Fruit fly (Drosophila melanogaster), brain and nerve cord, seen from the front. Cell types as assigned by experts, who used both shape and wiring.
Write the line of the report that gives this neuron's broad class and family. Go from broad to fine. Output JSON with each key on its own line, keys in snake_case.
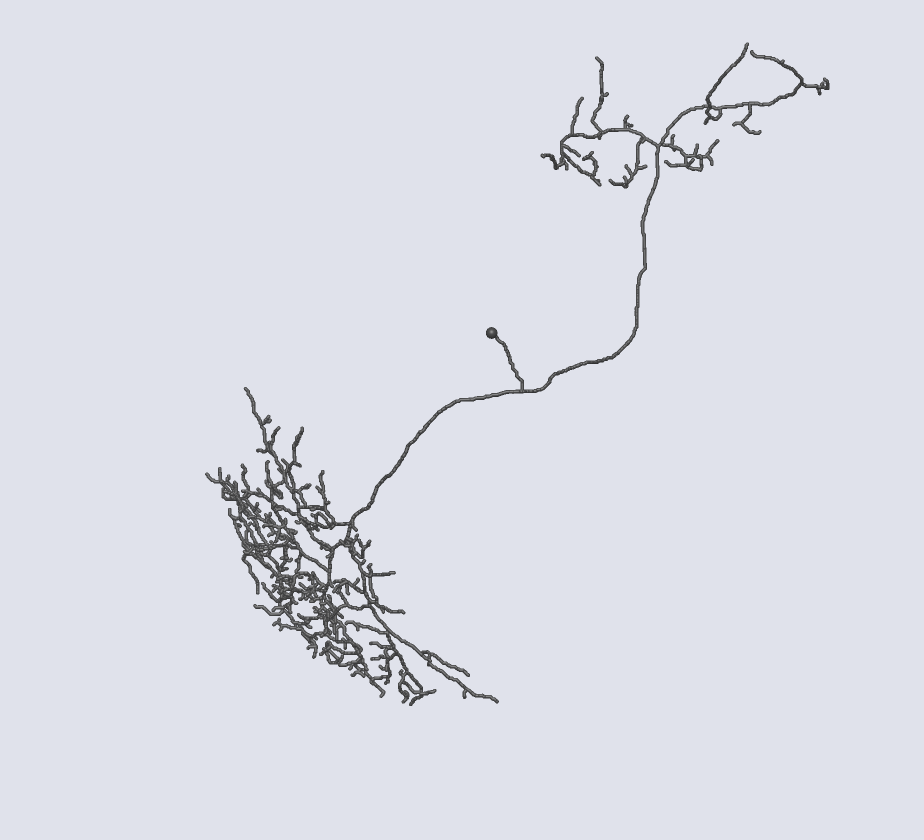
{
 "broad_class": "visual projection neuron",
 "family": "MeVP"
}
